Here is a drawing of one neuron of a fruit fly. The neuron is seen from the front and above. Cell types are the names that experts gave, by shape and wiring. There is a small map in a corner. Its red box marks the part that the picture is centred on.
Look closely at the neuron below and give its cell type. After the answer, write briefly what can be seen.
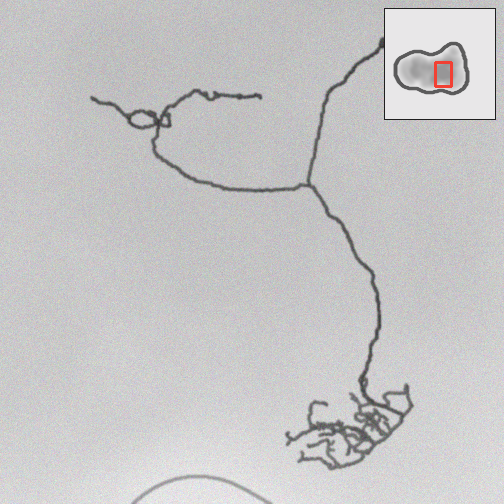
It is of cell type LC29. This is a visual projection neuron. In this view it is taller than it is wide.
